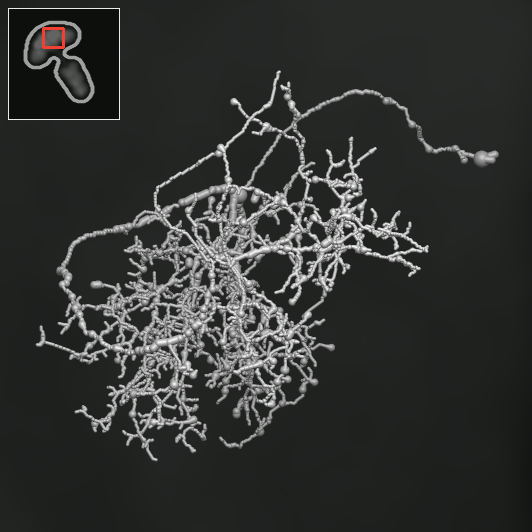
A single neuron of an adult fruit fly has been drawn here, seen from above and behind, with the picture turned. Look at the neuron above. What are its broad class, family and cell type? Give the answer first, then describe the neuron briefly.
It is a central-brain intrinsic neuron. Its family is hemilineage ALlv1. Its cell type is VES003. It is in the brain and does not reach the nerve cord. More than a hundred branch ends can be seen.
